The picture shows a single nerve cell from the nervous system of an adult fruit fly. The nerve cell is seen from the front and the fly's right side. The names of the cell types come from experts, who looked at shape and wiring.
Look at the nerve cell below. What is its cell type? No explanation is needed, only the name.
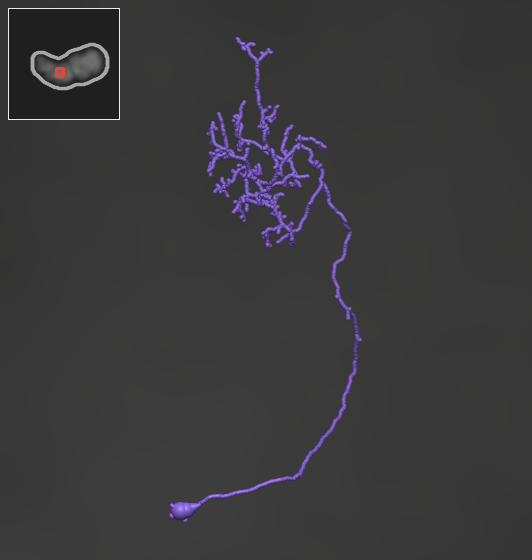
Cm1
